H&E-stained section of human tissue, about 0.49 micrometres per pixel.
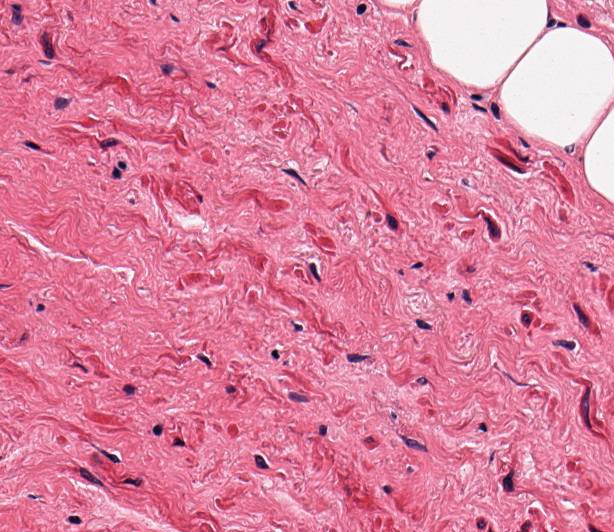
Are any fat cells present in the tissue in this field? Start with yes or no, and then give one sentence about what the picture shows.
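Yes. A few empty-looking adipocytes lie at the top right corner of the field.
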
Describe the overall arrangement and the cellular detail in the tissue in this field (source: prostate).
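Look how nearly the whole field is dense pink collagenous connective tissue. Notice the bundles are wavy and interlacing, not straight. The few nuclei sit singly, scattered across the collagen; they are small, dark and mostly elongated or wavy, consistent with fibroblasts.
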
